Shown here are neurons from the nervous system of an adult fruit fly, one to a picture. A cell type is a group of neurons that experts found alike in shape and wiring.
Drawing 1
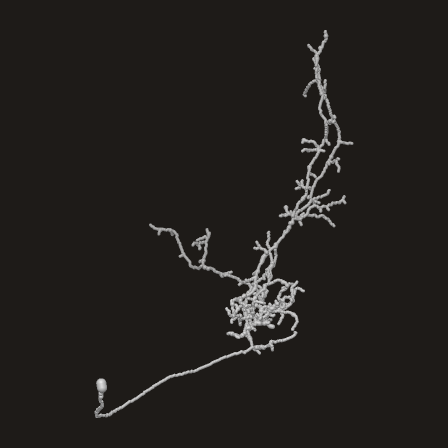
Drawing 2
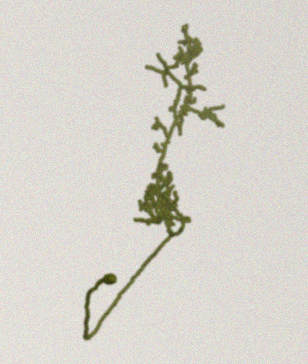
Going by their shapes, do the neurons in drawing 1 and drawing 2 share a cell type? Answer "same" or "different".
different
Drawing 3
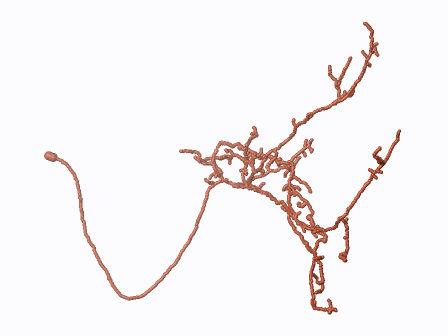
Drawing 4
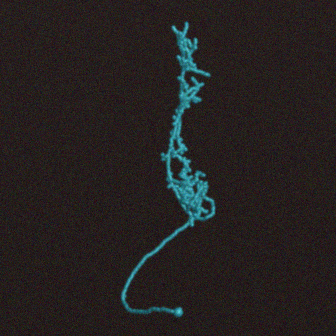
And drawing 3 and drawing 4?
different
